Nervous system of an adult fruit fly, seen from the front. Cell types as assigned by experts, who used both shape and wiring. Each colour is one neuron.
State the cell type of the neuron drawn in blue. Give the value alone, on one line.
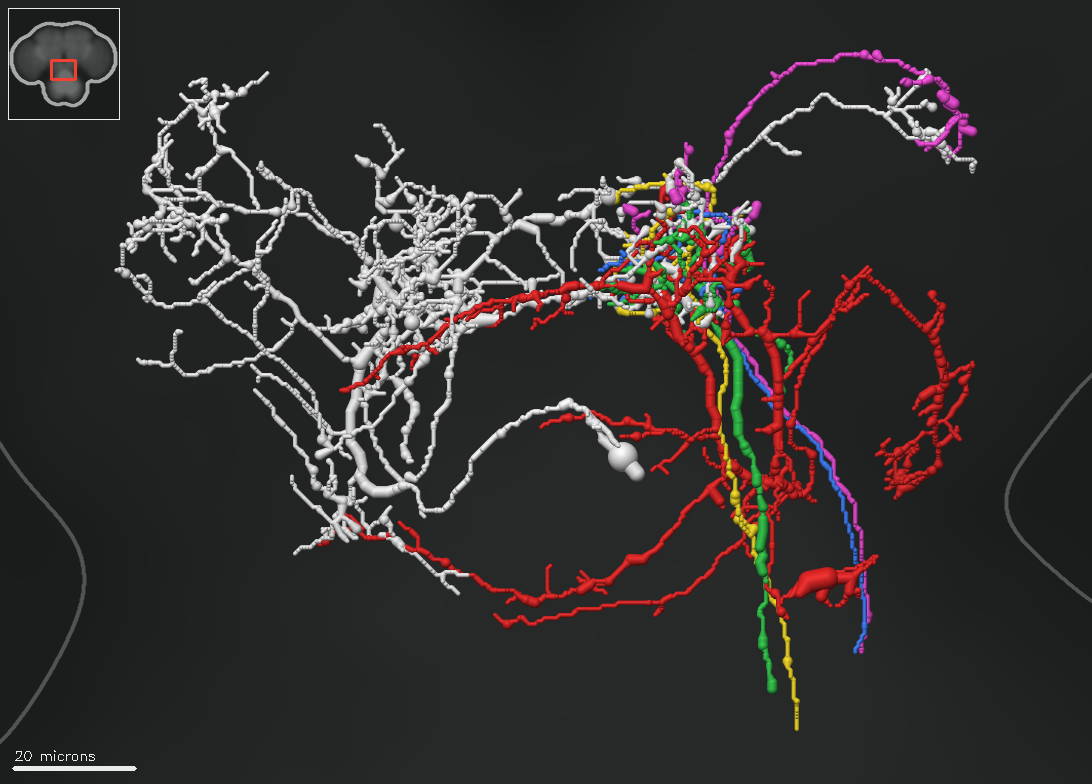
LB3d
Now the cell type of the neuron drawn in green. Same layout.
LB3b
